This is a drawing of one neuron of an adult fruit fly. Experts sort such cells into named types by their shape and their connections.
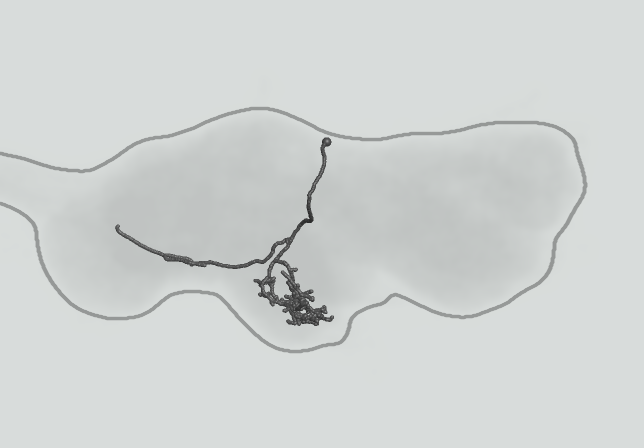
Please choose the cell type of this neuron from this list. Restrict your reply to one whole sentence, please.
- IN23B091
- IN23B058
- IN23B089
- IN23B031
This neuron carries the cell type designation IN23B089.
